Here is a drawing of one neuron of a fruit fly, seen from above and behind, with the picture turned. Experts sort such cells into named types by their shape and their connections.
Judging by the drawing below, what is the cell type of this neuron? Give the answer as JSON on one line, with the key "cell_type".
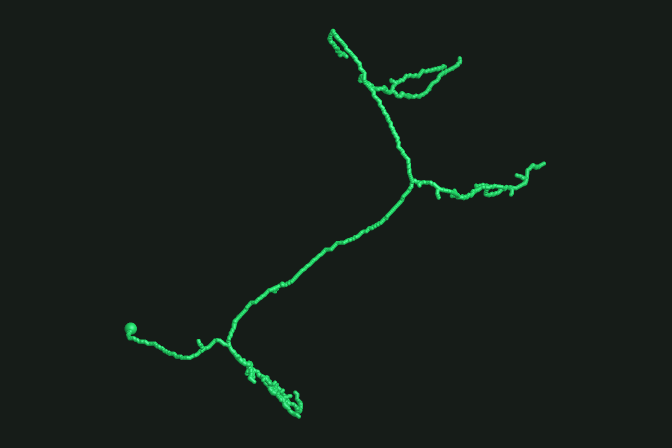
{"cell_type": "TmY9a"}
